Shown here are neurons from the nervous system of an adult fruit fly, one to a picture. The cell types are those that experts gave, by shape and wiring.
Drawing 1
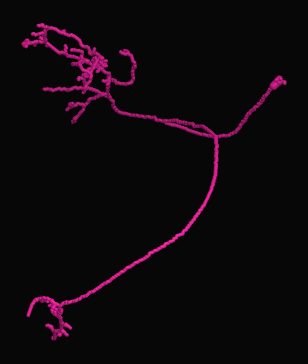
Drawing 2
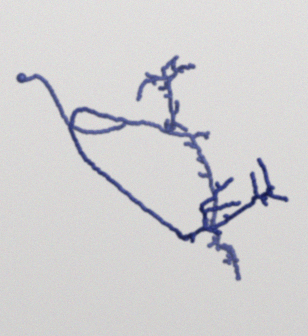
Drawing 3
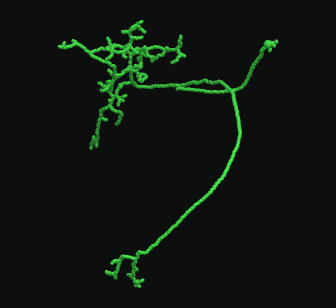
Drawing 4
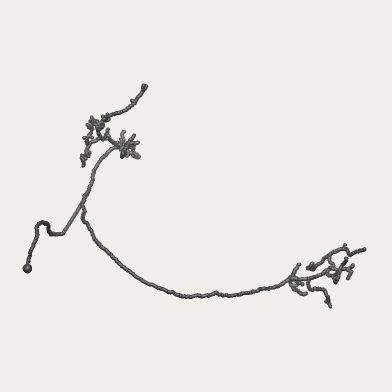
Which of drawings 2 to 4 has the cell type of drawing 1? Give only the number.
3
